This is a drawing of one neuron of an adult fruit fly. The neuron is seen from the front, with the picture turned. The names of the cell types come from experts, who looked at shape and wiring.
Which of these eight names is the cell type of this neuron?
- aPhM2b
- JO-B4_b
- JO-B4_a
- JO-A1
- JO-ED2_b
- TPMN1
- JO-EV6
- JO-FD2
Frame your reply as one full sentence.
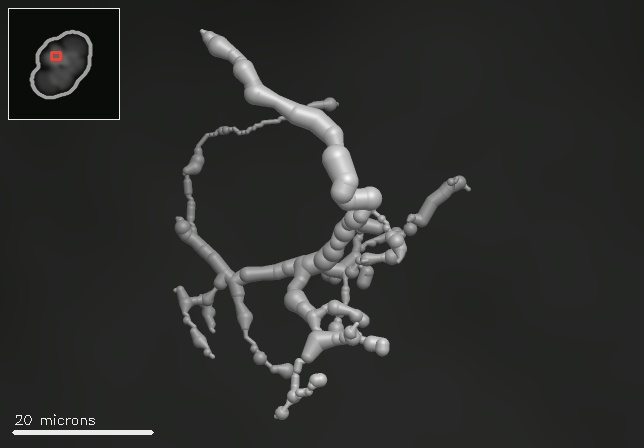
This neuron is typed as aPhM2b.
